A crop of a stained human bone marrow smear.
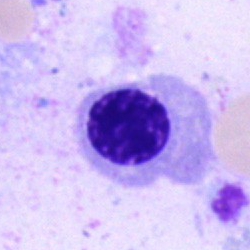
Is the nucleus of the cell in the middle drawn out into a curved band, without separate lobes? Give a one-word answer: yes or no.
No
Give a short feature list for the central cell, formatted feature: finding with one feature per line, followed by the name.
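Position: nucleus off-centre, toward the left side of the cell
Nucleolus: none visible
Cytoplasm: pale blue-grey
Granules: none in the cytoplasm
Name: erythroblast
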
